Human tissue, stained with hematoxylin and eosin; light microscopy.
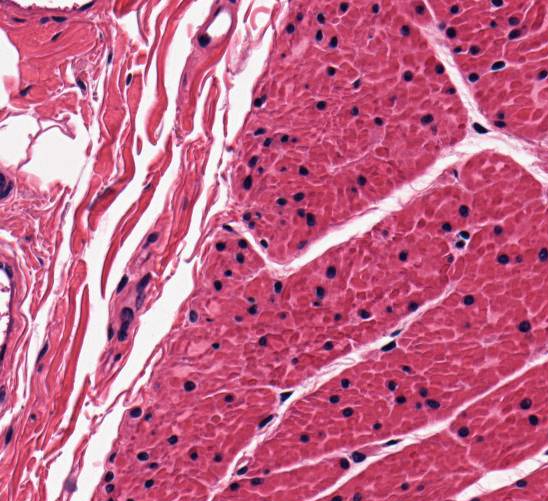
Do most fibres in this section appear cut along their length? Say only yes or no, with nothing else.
No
